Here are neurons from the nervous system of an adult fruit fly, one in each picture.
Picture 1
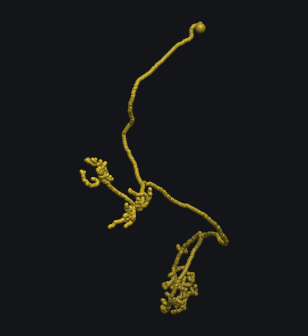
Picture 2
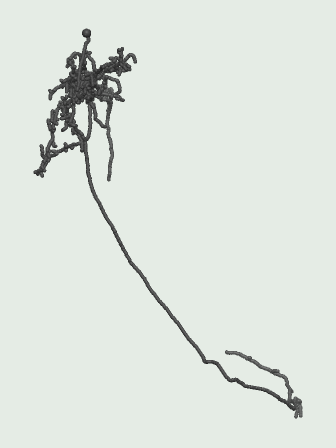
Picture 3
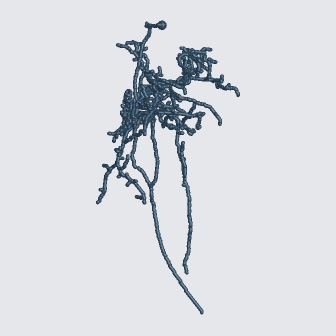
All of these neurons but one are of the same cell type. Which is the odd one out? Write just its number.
1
